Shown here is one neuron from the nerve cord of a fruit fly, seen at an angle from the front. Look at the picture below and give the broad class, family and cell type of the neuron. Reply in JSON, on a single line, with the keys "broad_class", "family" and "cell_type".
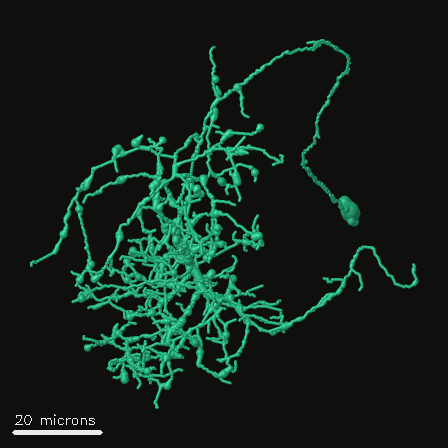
{"broad_class": "nerve-cord intrinsic neuron", "family": "hemilineage 12B", "cell_type": "IN12B036"}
